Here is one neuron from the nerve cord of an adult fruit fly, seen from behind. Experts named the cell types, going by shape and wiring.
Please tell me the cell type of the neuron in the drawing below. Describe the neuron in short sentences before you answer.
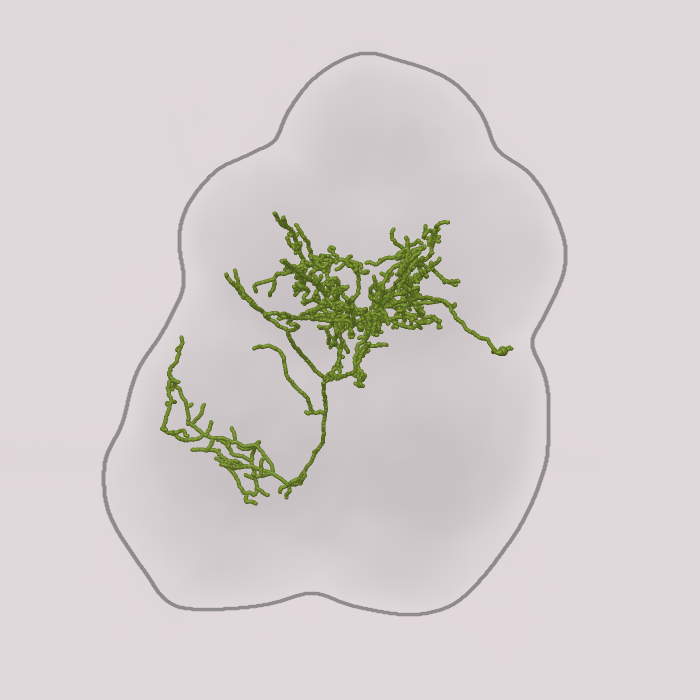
In this view it is about as wide as it is tall. It is an ascending neuron. Its cell type is INXXX063.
